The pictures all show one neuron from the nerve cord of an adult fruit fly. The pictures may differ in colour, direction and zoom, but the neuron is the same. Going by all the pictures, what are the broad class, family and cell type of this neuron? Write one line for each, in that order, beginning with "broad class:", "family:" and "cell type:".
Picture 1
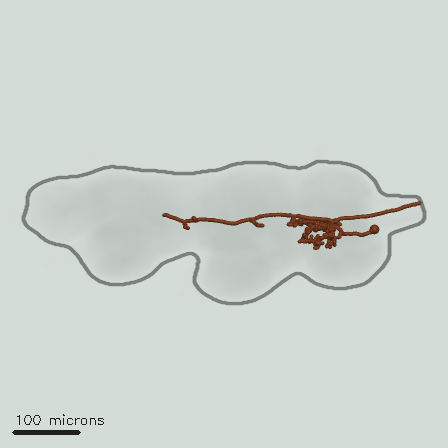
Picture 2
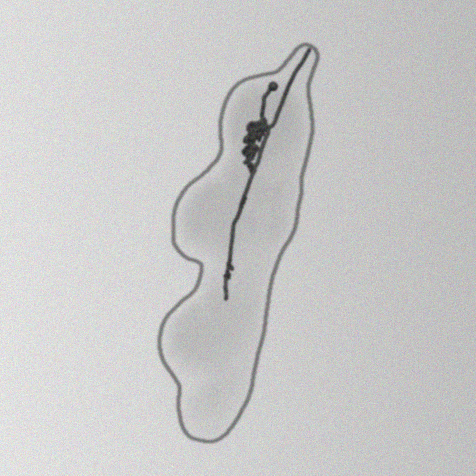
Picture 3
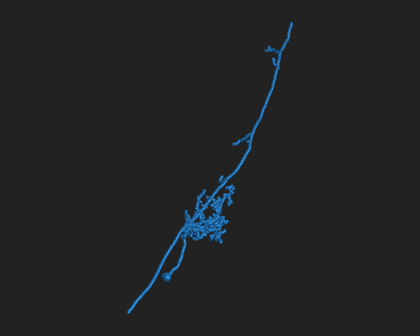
broad class: ascending neuron
family: hemilineage 10B
cell type: AN10B019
